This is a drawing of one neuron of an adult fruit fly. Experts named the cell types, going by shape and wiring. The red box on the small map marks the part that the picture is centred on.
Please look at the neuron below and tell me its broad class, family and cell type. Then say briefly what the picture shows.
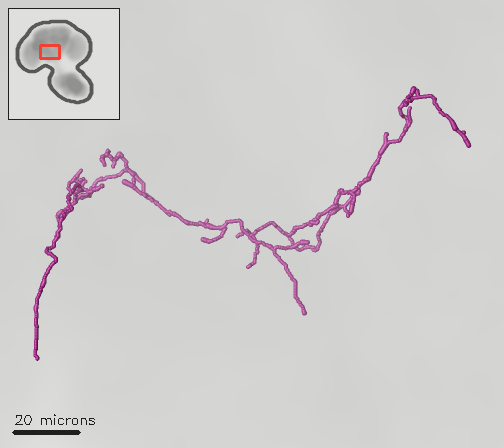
It is a sensory neuron entering the brain. The name of its family is class gustatory. Its cell type is PhG13. The drawing shows no cell body. By the scale bar it is about 130 microns wide in this view.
